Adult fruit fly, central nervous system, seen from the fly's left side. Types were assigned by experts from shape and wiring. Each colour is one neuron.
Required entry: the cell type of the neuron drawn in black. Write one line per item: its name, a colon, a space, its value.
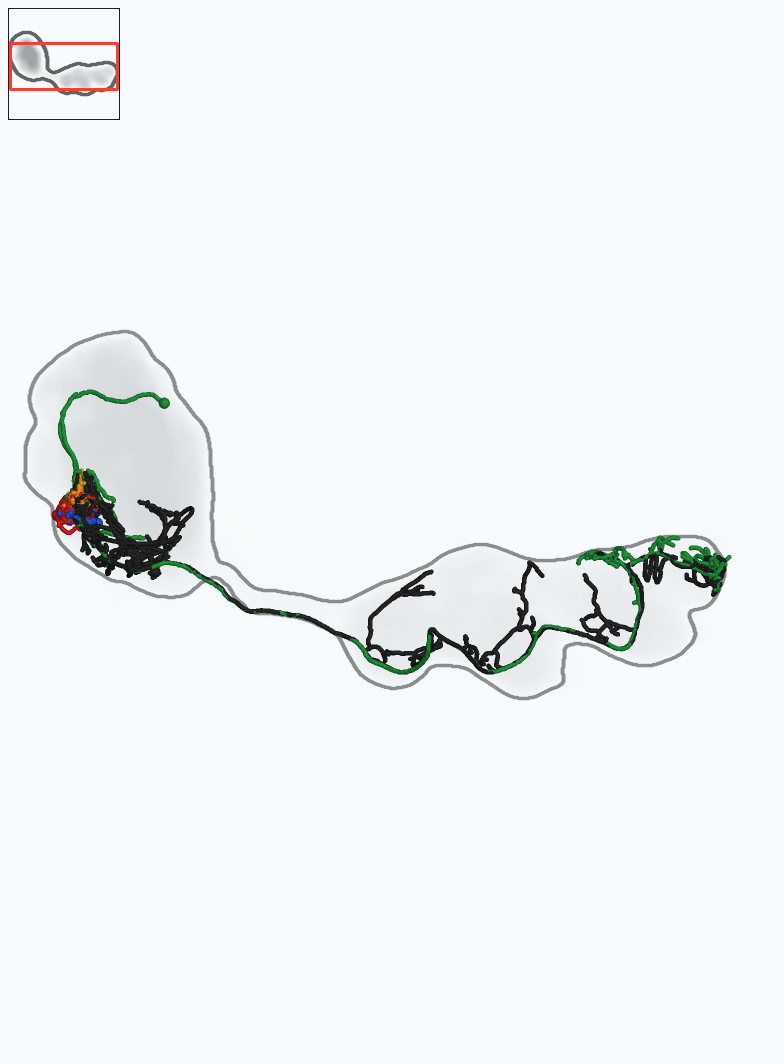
cell type: DNg80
